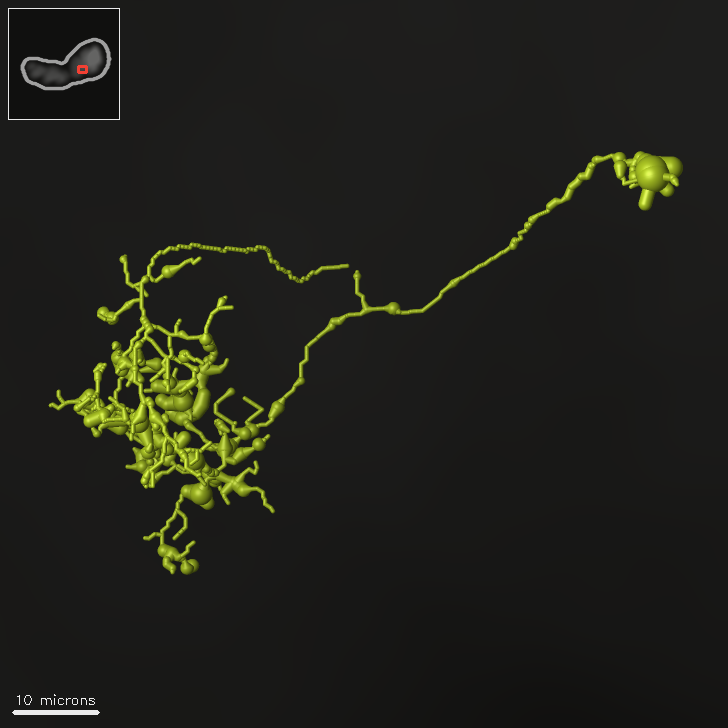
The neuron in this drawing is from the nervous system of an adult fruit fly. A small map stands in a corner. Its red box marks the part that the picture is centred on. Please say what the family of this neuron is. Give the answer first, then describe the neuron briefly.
The family is Dm. Its broad class is optic-lobe intrinsic neuron. The cell body can be seen at the upper right of the picture. From left to right in the picture it spans about 75 microns. Dozens of branch ends can be seen.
